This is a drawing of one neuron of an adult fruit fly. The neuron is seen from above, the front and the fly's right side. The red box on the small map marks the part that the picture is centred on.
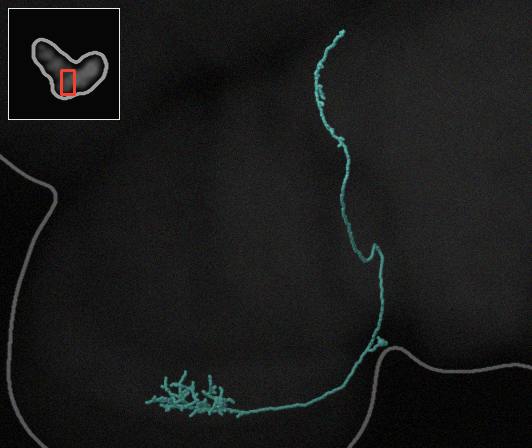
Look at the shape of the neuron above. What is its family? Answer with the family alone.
MeVP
